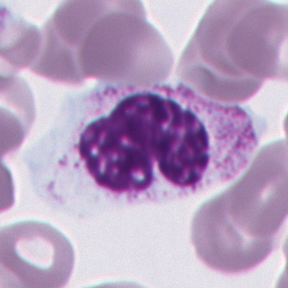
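Segmented neutrophil at the centre of the smear. Looking at the nucleus, I can't make out any nucleoli. Fine pinkish-violet granules are scattered through the cytoplasm, though fewer on the left than the right. The outline is oval, I note, wider than tall.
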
